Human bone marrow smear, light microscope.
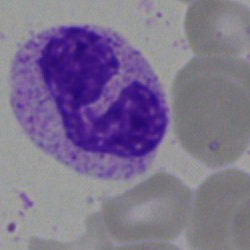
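Segmented neutrophil, central cell: the nucleus seems deeply indented, a pale cleft running diagonally between two broad joined parts, and I see no distinct nucleoli. Abundant pale lilac cytoplasm forms a wide rim, widest, I'd note, on the left and lower side, with no vacuoles visible.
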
